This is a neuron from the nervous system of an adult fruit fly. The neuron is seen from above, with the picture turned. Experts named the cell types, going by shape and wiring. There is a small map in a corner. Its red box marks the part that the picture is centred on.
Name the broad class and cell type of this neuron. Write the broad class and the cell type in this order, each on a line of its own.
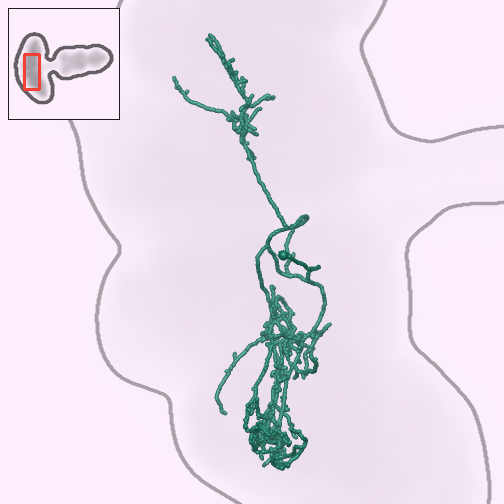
central-brain intrinsic neuron
CL201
